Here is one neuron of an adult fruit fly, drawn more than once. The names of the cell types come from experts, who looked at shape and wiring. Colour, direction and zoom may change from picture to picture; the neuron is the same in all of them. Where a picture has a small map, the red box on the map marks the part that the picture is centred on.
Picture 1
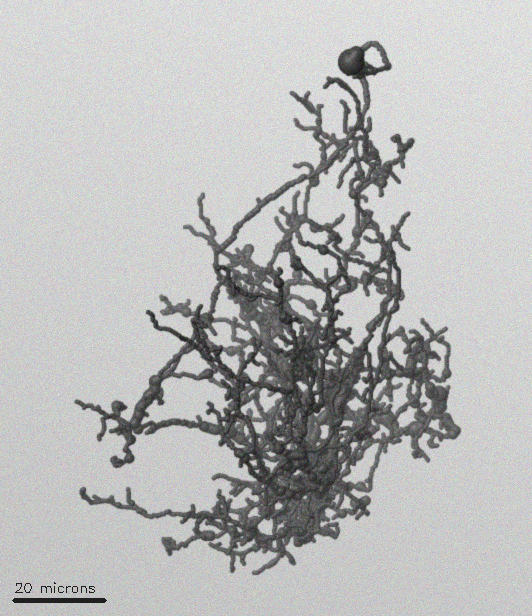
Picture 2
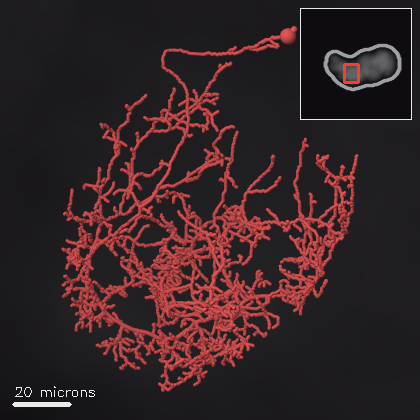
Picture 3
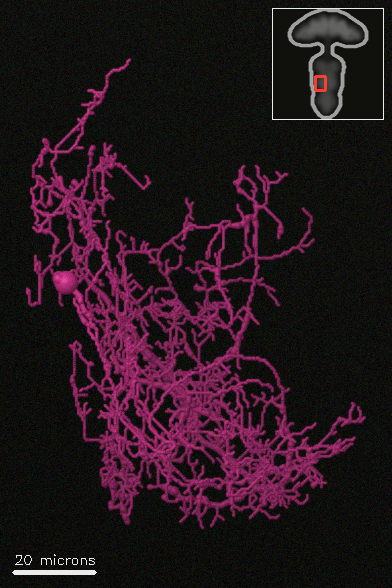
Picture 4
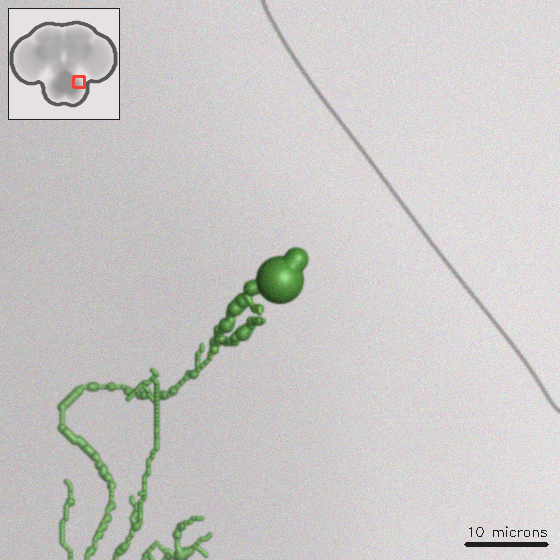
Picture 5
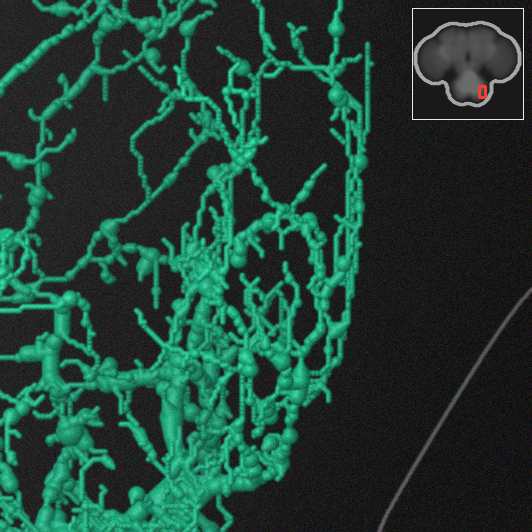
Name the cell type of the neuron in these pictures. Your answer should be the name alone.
IN19A030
